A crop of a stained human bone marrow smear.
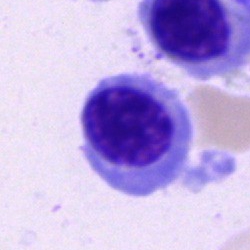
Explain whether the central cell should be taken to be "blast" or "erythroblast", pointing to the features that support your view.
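This one is an erythroblast. What settles it is the chromatin, which here is dark purple and coarsely clumped.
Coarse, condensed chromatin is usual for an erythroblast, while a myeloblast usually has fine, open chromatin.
Beyond that, the nucleus sits off-centre toward the upper left, the rim of cytoplasm is widest below it, and no granules are visible in the cytoplasm.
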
